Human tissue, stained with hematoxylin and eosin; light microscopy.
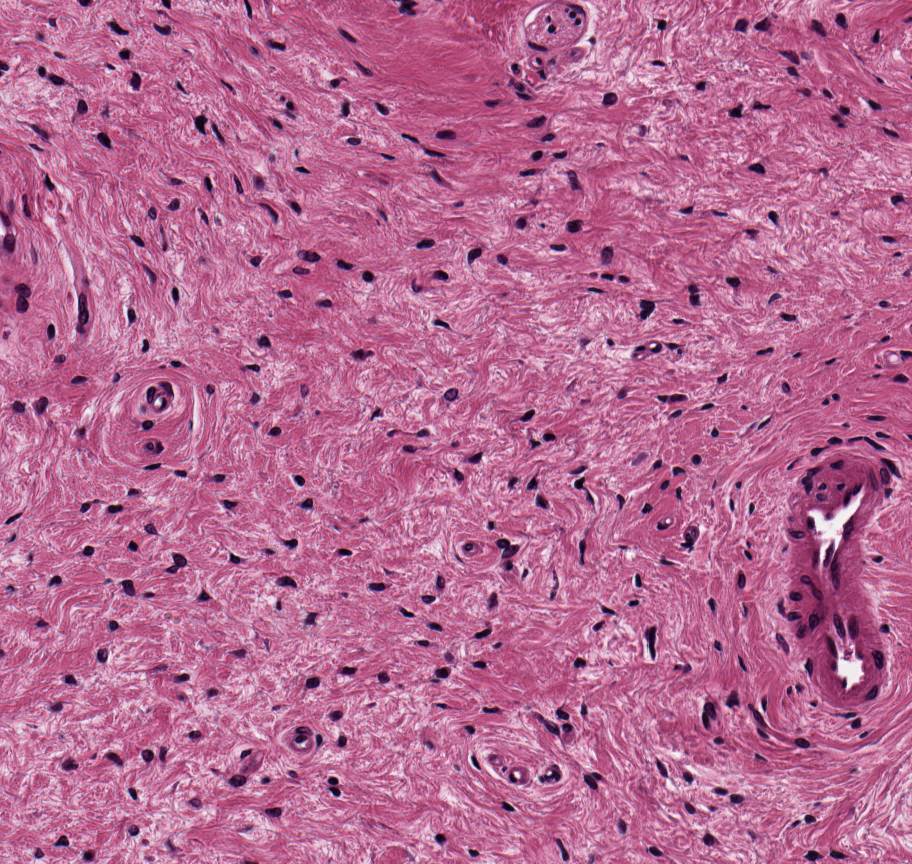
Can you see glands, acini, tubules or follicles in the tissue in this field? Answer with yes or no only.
No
